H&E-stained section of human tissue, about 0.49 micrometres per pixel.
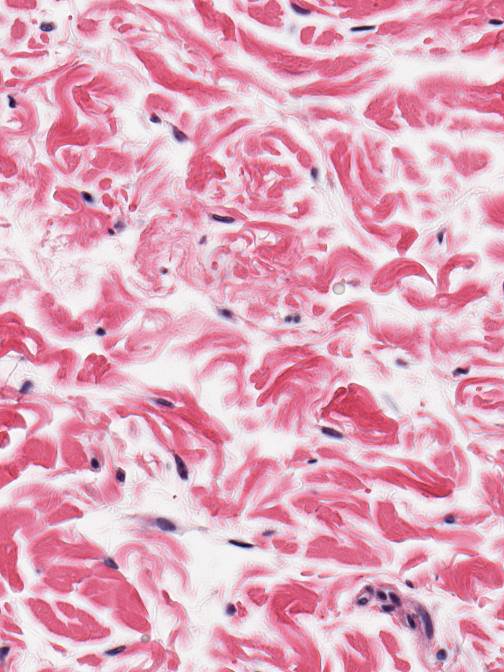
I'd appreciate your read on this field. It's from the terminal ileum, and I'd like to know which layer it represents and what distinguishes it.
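It's dense connective tissue all over, thick pink collagen bundles heading in many directions, many of them wavy. Between them sit sparse, widely scattered cells with thin, dark, spindle-shaped nuclei.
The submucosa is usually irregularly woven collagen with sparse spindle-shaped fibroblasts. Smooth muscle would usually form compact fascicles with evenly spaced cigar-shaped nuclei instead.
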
